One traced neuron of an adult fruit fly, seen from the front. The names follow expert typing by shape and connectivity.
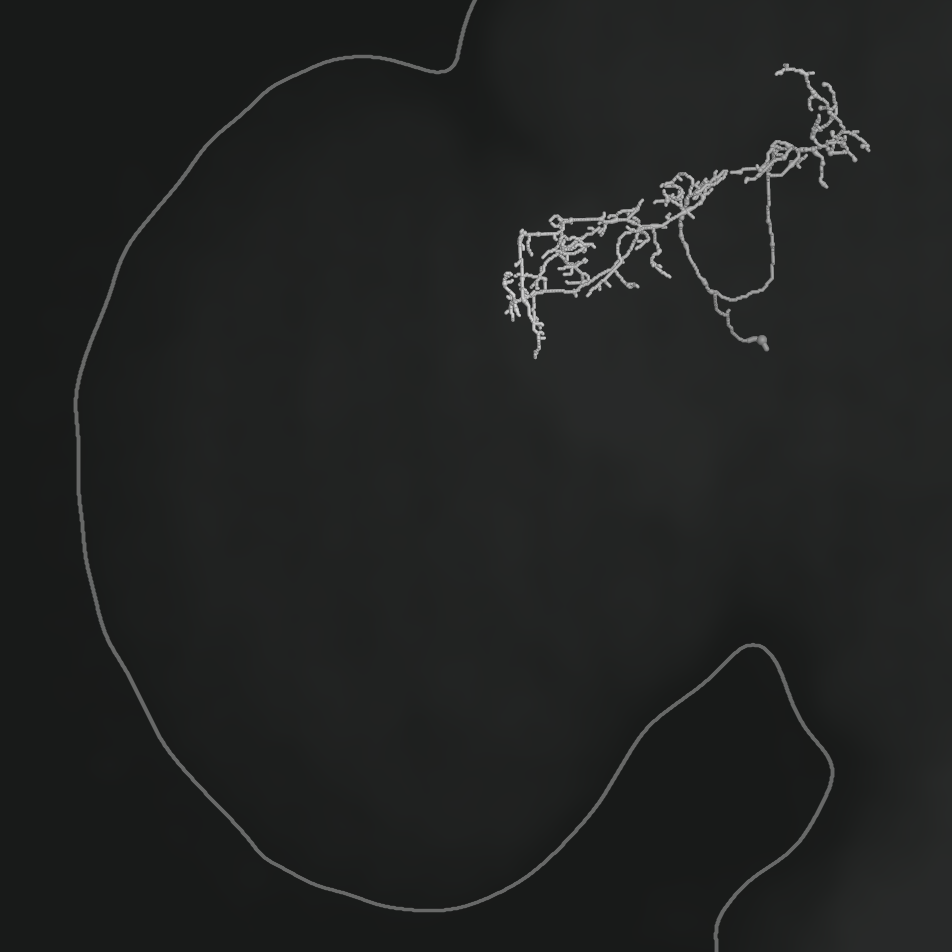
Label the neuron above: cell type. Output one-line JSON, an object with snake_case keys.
{"cell_type": "PLP157"}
